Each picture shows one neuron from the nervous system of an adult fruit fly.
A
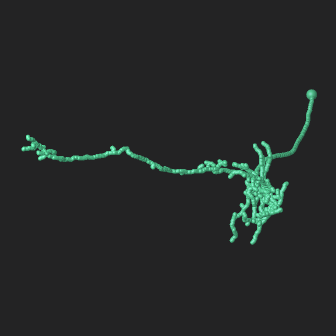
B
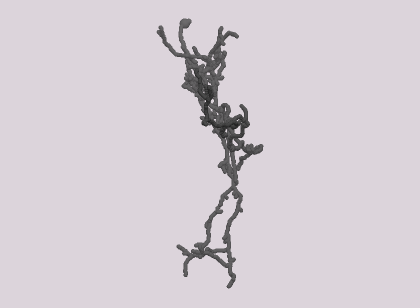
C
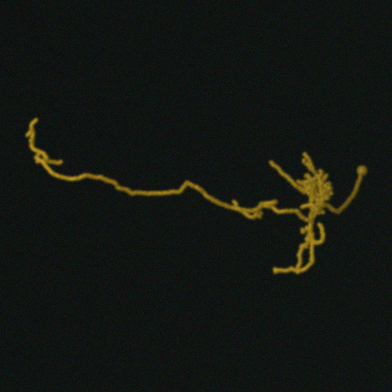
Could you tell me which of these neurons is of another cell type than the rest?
Picture A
